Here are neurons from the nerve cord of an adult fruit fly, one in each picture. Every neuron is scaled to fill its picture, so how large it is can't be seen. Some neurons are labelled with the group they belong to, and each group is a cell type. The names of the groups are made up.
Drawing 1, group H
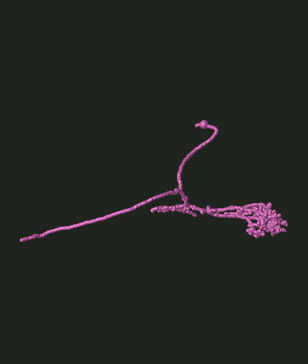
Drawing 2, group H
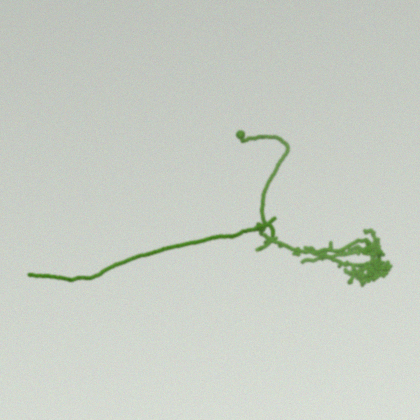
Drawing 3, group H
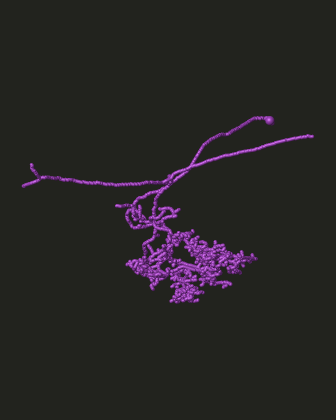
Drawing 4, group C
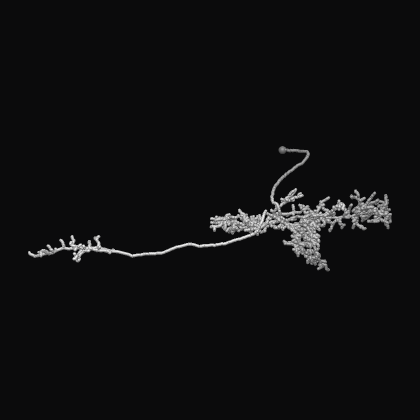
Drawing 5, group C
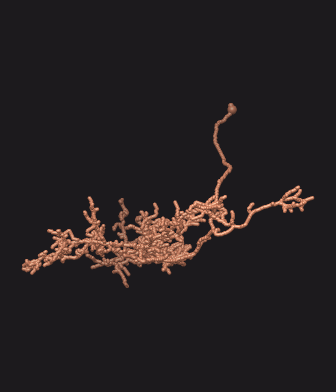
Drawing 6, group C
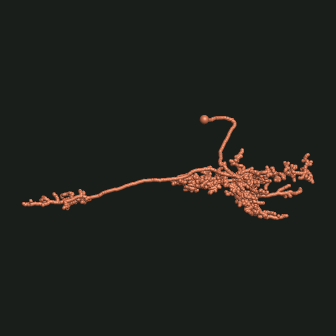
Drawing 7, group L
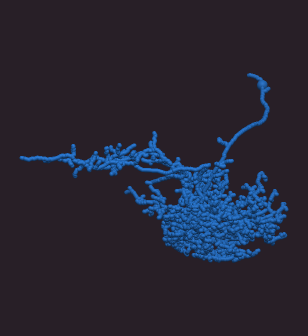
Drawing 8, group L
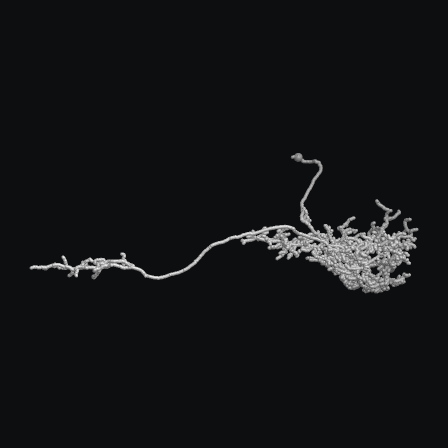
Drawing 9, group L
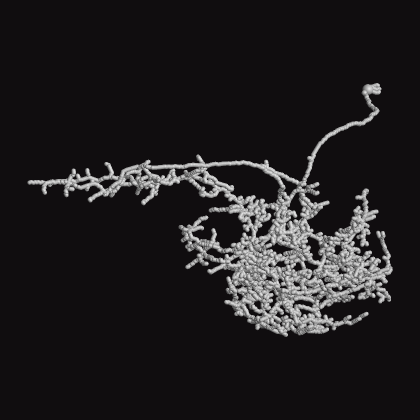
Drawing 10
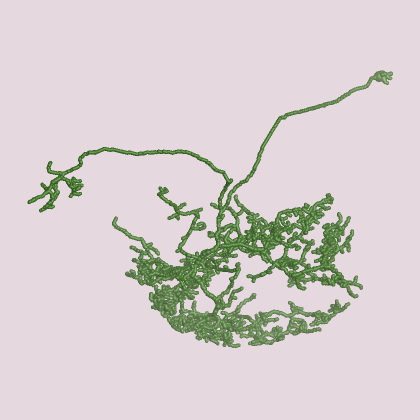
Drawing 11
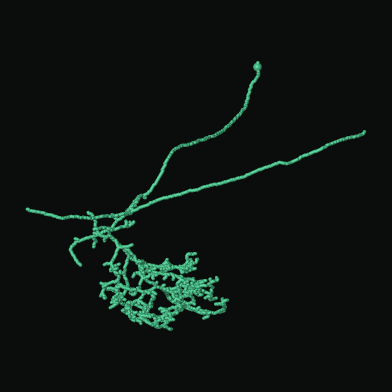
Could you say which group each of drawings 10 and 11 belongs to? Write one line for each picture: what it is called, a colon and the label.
10: group L
11: group H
